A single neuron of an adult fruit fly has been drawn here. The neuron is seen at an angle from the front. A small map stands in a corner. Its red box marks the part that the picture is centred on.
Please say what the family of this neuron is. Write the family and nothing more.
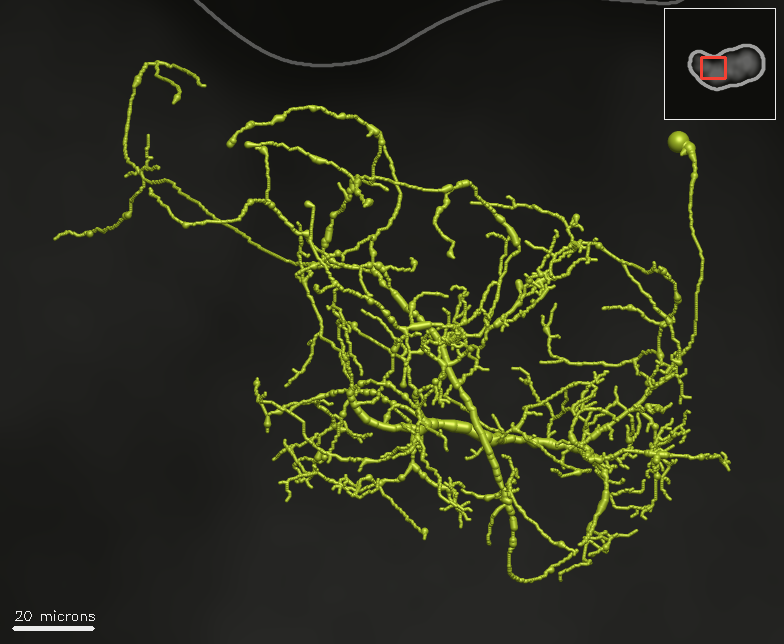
hemilineage 17A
